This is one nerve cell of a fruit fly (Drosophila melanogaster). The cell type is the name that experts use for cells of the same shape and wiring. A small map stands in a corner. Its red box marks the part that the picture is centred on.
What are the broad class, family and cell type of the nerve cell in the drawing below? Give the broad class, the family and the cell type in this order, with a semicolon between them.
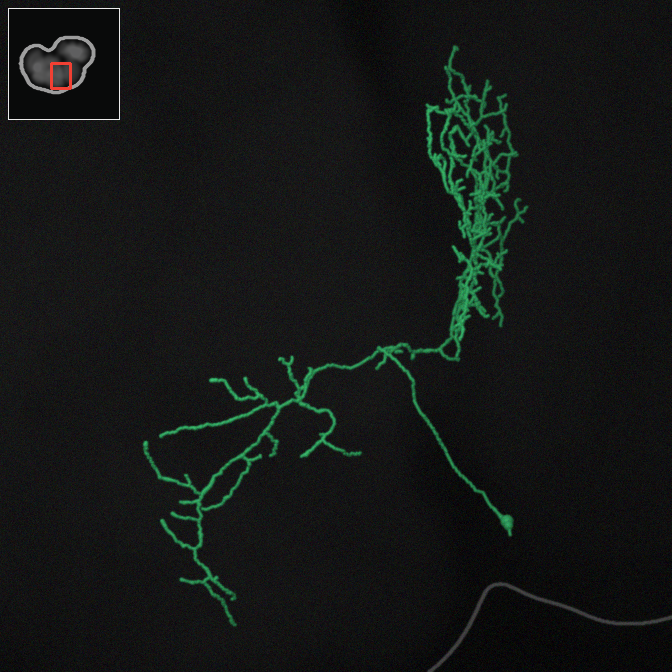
visual projection neuron; hemilineage VPNp&v1_posterior; LoVP41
